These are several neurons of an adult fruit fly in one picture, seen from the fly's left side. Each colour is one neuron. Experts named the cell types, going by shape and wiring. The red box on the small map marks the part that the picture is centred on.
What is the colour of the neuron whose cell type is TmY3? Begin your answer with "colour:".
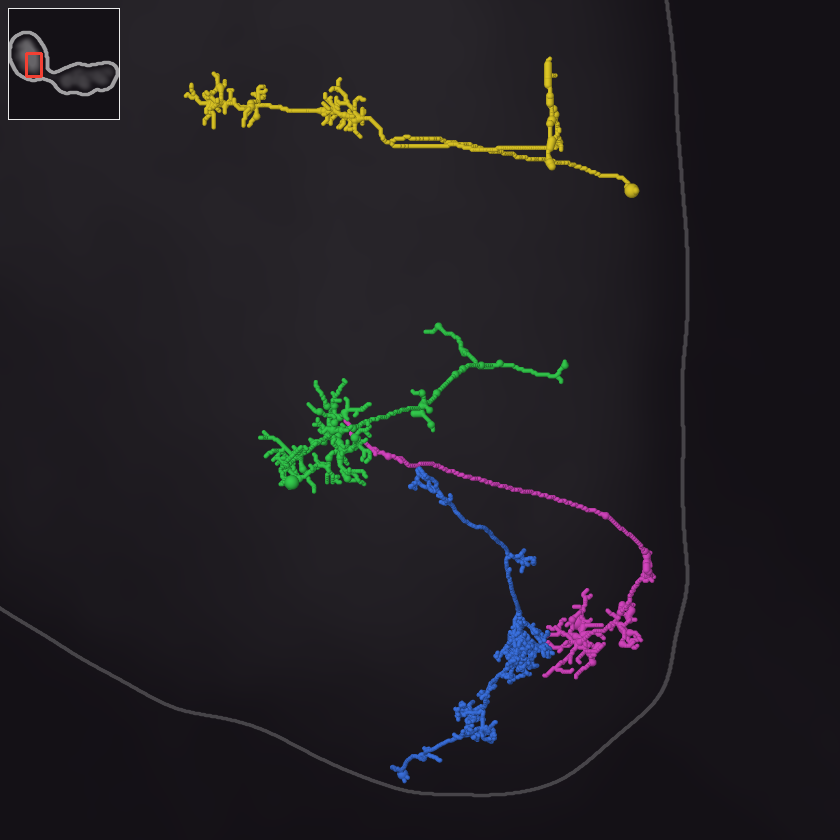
colour: green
